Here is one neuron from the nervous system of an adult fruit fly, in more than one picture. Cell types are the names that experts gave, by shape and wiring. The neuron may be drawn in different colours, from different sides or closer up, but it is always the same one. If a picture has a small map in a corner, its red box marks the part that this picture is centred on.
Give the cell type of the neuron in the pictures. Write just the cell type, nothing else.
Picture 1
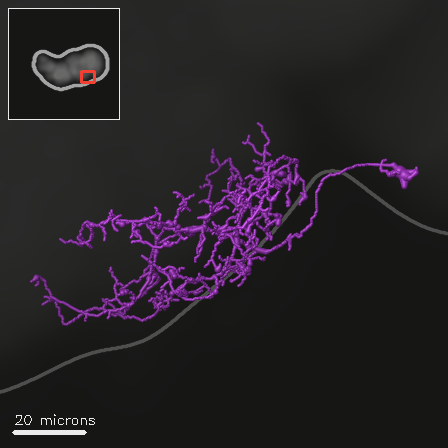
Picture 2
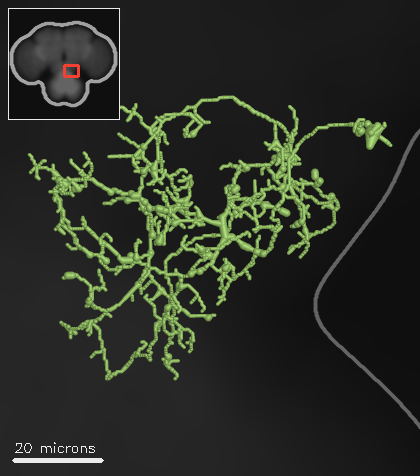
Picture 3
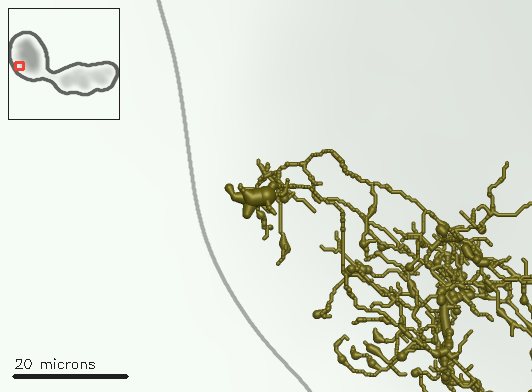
GNG207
